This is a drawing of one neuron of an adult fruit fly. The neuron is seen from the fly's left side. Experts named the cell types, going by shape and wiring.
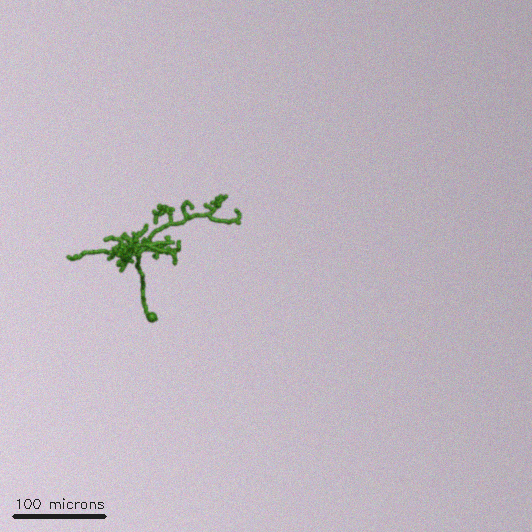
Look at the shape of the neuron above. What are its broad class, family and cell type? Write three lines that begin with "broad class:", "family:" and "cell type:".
broad class: nerve-cord intrinsic neuron
family: hemilineage 12A
cell type: IN12A062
